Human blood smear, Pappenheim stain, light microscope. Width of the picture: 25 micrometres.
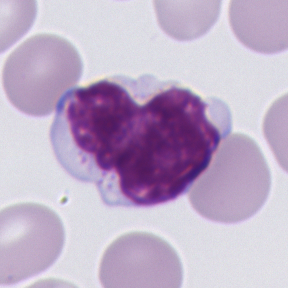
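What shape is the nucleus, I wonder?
Heart-like, I'd say, from the notch in its upper edge; it is about 14 by 11 micrometres and takes up about 70% of the cell's area.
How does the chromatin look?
Dark purple and coarsely clumped.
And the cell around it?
About 16 by 12 micrometres, irregular in outline, with pale rounded bulges along the upper and right edges; its rim of cytoplasm is widest on the left.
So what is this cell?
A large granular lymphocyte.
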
